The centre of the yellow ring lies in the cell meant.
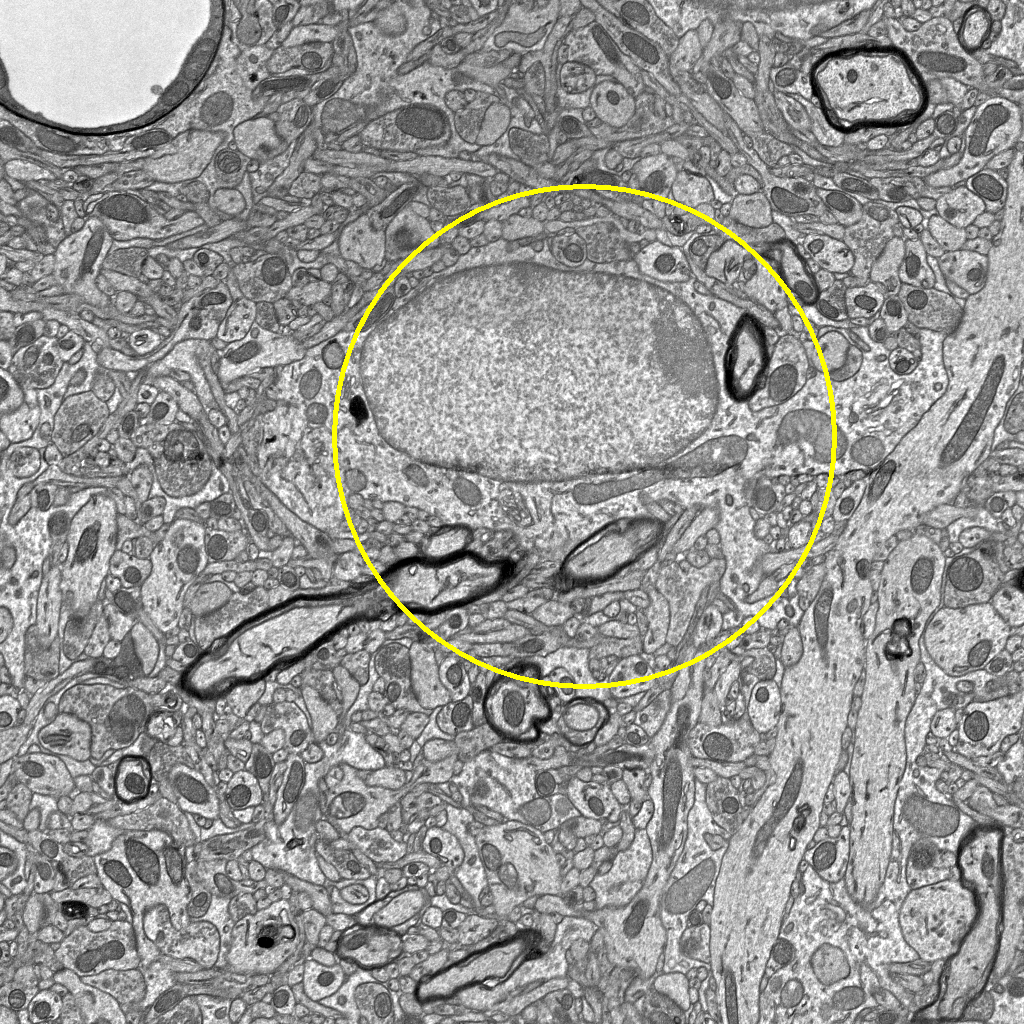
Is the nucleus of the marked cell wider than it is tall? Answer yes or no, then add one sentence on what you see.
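Yes. The nucleus is an elongated oval whose long axis runs horizontally.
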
